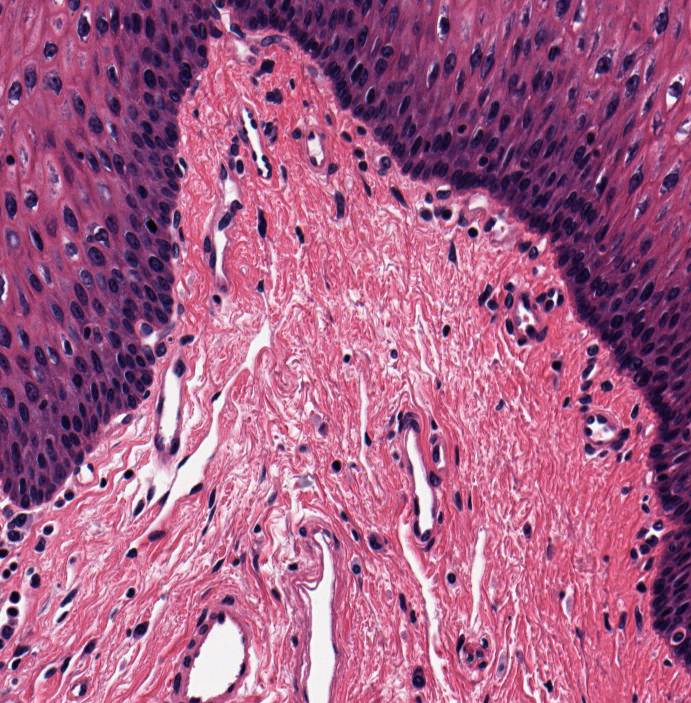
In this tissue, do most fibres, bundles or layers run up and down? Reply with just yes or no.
Yes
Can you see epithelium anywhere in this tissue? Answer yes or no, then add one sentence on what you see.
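Yes. A wedge of pink connective tissue rises from the bottom of the field to the top centre, with epithelium on both its left and right sides.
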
